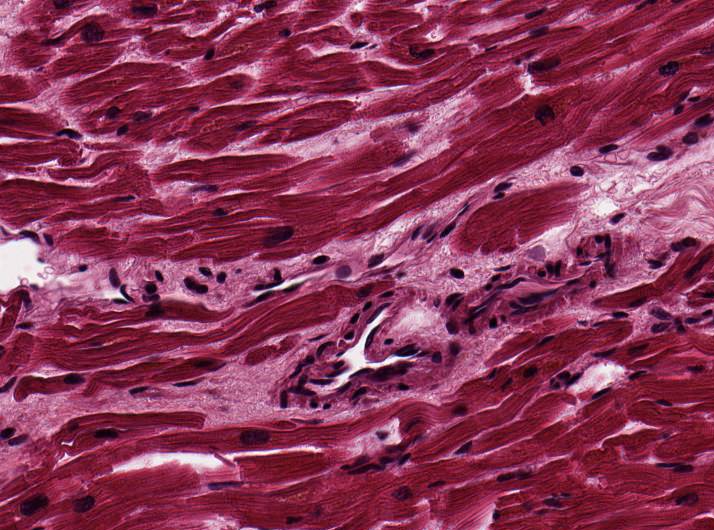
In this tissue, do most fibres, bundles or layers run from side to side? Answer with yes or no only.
Yes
